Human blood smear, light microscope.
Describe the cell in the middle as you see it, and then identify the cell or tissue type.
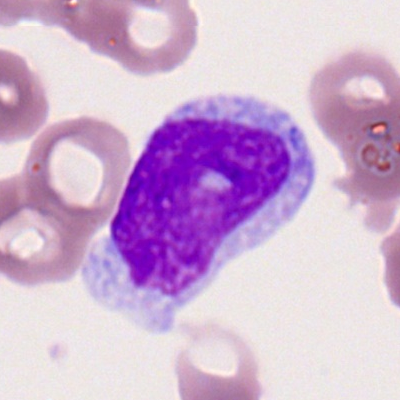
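Outline irregular, bulging at lower left. Nucleus elongated, lying diagonally and occupying most of the cell. Single pale spot near nuclear centre. Cytoplasm pale blue-grey. Cell: myeloblast.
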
